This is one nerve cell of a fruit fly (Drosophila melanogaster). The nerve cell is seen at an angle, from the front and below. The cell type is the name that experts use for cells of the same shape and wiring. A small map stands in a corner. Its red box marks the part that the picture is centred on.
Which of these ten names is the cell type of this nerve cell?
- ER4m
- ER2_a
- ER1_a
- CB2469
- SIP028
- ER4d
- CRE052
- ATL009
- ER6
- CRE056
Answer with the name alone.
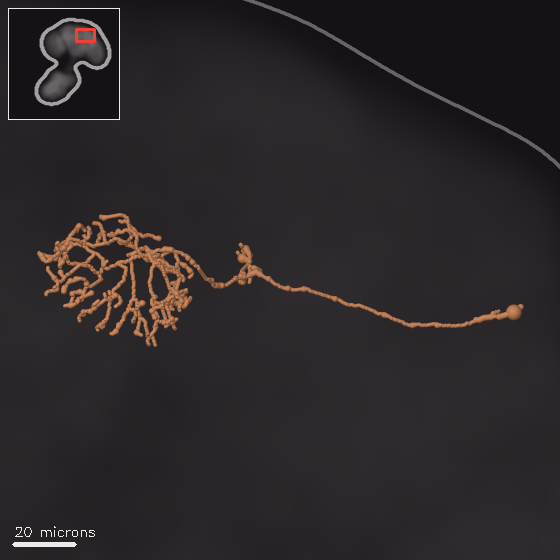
ER2_a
